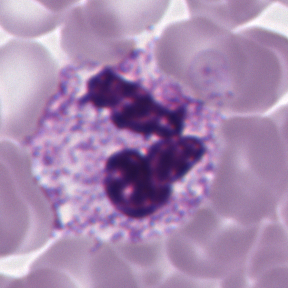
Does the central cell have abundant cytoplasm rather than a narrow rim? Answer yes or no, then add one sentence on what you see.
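Yes. The cytoplasm is plentiful and pale pinkish-lilac.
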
